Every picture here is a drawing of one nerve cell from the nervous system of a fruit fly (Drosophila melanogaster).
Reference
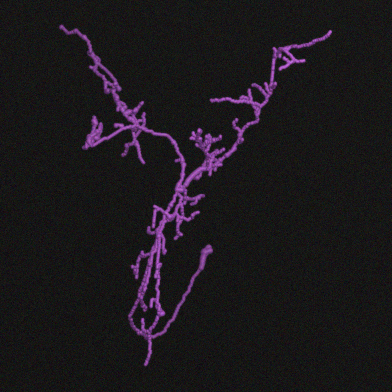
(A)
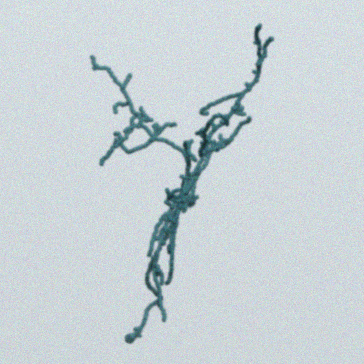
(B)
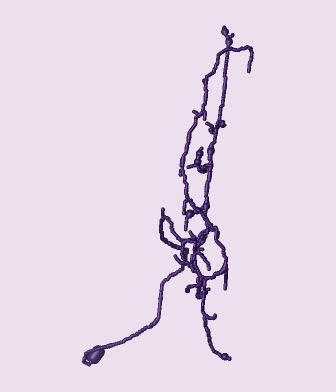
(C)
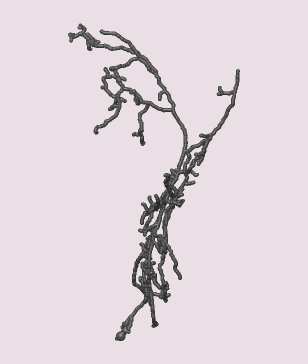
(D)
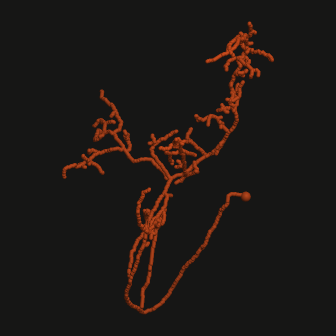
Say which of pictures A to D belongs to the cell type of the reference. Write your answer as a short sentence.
The nerve cell in picture A is of the same cell type.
